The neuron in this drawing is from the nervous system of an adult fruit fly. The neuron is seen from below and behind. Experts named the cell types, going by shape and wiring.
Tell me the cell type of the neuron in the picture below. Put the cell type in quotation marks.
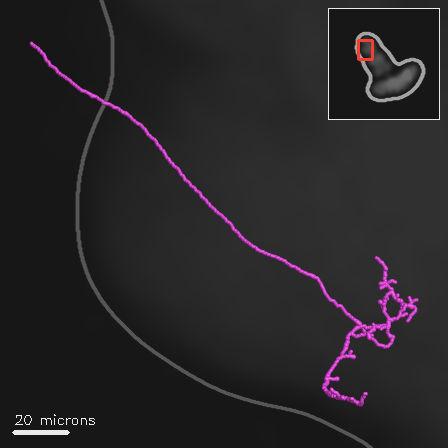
"SNta03"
